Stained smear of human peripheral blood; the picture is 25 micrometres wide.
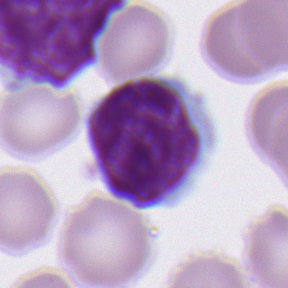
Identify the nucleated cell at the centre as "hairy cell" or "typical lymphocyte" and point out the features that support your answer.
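This is a typical lymphocyte, not a hairy cell. The deciding point is the cytoplasm: only a thin pale rim shows, at the right edge of the cell.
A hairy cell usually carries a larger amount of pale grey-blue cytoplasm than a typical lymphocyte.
Otherwise: roughly round, slightly angular outline; dense, dark purple, coarsely clumped chromatin; no visible cytoplasmic granules.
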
